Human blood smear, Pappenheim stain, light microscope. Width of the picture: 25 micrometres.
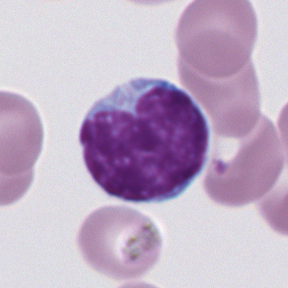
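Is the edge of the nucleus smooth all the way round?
Not quite; there's a shallow notch in its top edge.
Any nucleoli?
None that I can see.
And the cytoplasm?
Pale blue, and I see no granules in it.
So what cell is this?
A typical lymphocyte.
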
